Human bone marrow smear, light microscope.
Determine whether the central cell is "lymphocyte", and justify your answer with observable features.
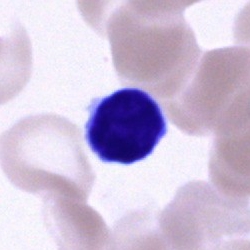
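The cytoplasm is at most a very thin rim, which goes with lymphocyte.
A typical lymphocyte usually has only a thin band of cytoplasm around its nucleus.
No granules are visible, which also suits lymphocyte.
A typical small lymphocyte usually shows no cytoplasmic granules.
Then the chromatin: dense, very dark purple-blue.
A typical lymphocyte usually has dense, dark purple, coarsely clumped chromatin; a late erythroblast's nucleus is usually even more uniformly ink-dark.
So that could go either way. A small pale blue bleb sticks out at the upper left. All told, lymphocyte fits, ahead of erythroblast.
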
